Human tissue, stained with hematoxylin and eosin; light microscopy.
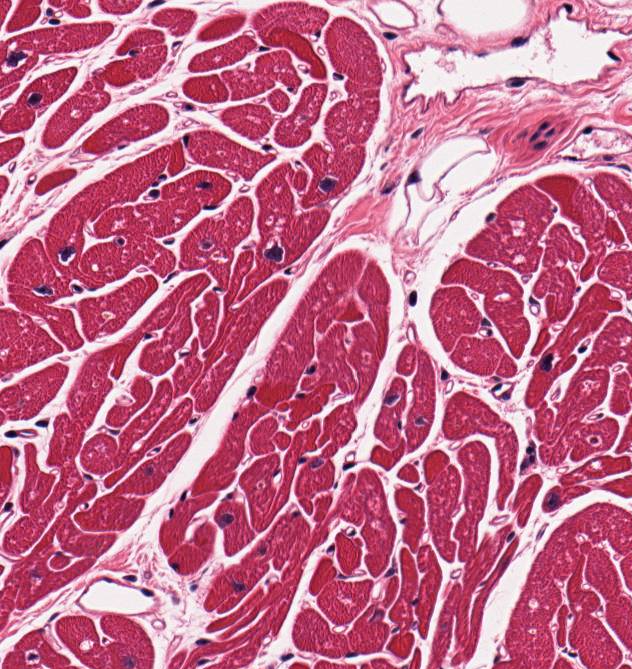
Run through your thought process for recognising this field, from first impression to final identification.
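Tissue: myocardium. Fibres in bundles separated by thin pale connective tissue septa; most cut across or obliquely. Cytoplasm deeply eosinophilic, with small pale clear zones beside some central nuclei.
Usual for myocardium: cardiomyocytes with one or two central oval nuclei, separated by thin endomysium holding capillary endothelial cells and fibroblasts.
Between fibres, narrow spaces hold small, dark, elongated nuclei of capillary endothelial cells and fibroblasts. Upper right corner: wider band of loose pink connective tissue with irregular empty spaces.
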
